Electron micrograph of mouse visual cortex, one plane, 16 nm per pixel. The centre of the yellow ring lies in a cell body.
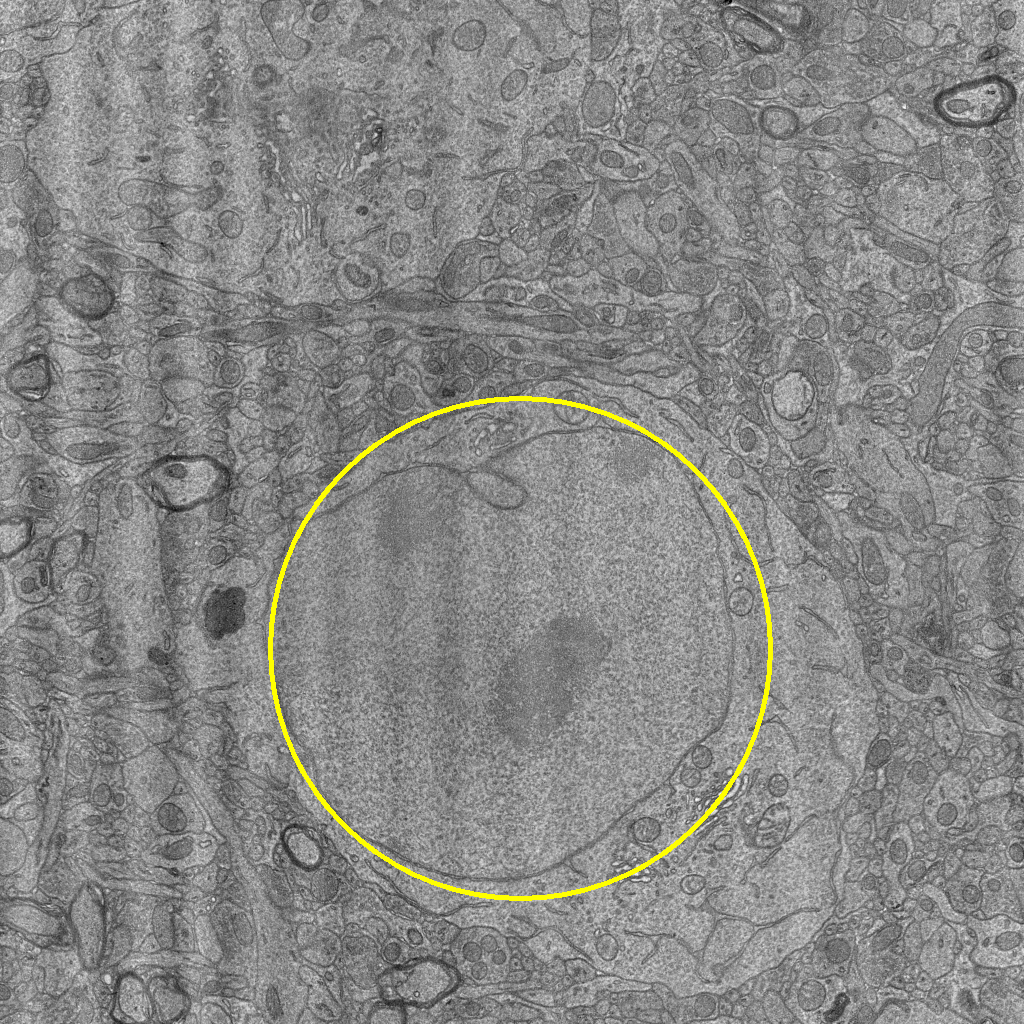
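Excitatory neuron, mouse visual cortex. Nucleus large, roughly round, wholly in view, filling most of the ring. A few round mitochondria in the cytoplasm along the right and lower right of the nucleus. Faint vertical light and dark bands cross the picture, plainest on the left.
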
